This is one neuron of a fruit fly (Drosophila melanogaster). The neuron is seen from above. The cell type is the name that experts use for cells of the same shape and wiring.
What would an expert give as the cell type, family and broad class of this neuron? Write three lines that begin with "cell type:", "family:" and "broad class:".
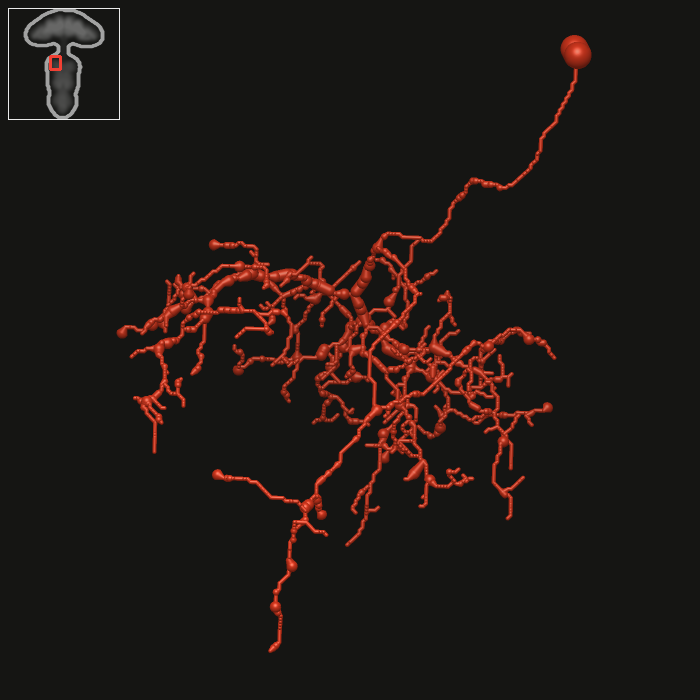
cell type: IN16B080
family: hemilineage 16B
broad class: nerve-cord intrinsic neuron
